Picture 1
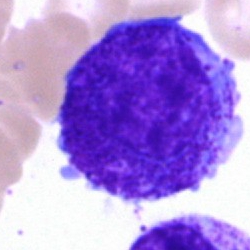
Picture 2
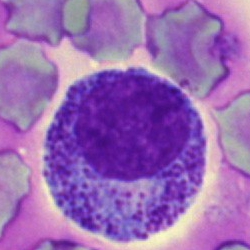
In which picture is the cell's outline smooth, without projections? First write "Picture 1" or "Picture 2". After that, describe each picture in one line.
Picture 2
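In picture 1: A small pale blue bleb sticks out from the lower left edge.
In picture 2: The cell has a round, smooth outline.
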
